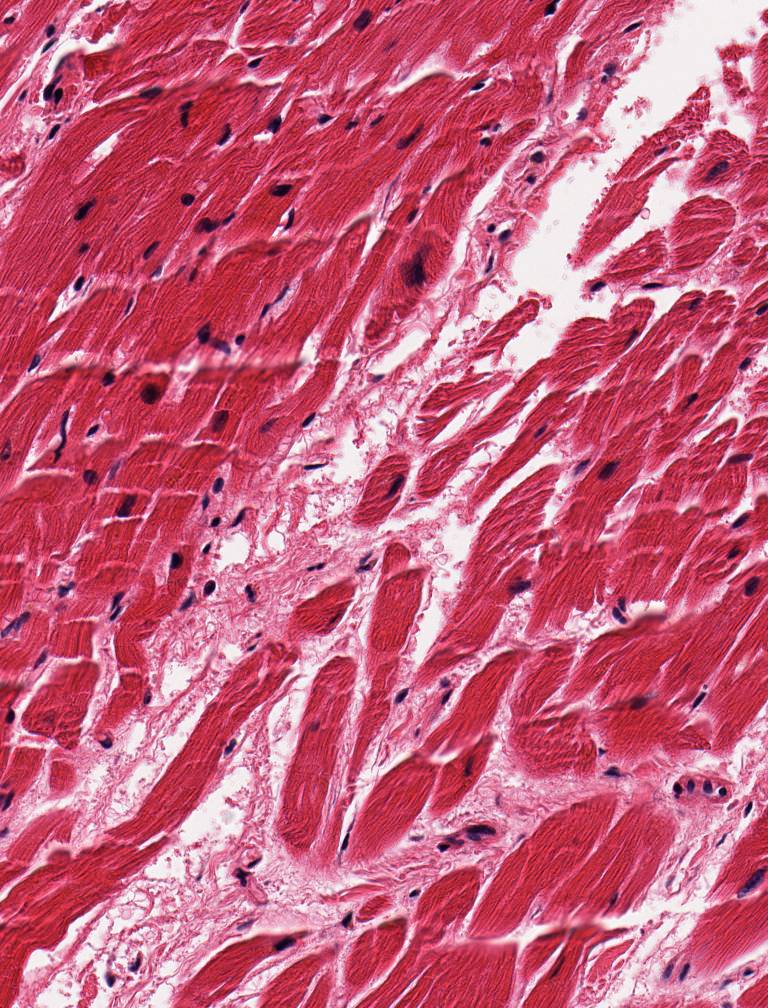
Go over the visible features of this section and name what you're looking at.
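Muscle fibres have deeply eosinophilic, red-staining cytoplasm and a single central oval nucleus where one lies in the plane of section. A central band of loose, pale connective tissue, with scattered small dark nuclei, divides groups of fibres. This is the left ventricle of the heart.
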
